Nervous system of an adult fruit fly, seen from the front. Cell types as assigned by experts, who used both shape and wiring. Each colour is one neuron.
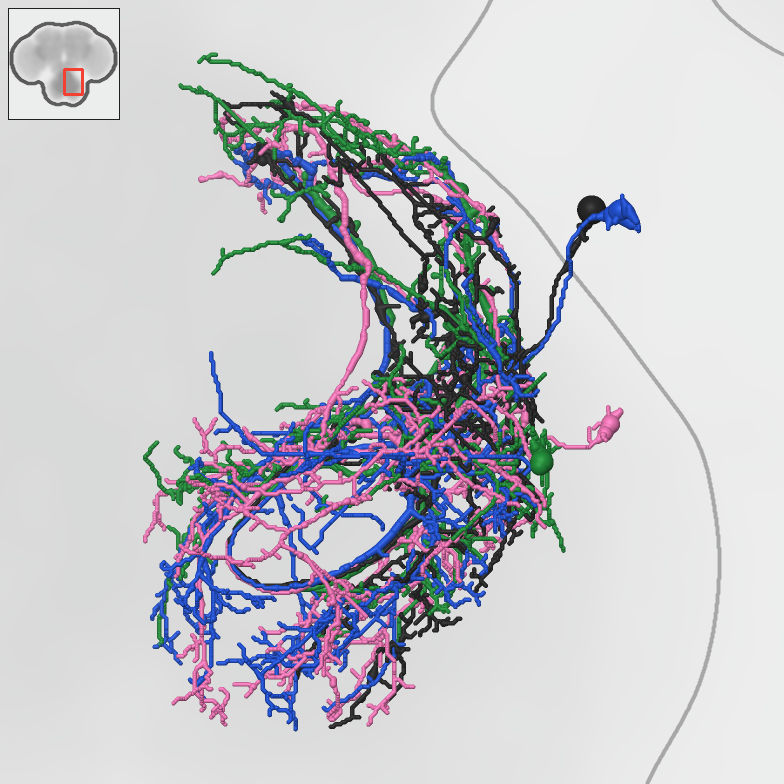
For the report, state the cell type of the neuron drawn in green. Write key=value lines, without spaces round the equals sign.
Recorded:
cell_type=IN17A039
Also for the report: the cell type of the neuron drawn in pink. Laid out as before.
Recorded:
cell_type=IN17A035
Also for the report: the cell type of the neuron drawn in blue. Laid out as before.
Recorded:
cell_type=IN17A034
